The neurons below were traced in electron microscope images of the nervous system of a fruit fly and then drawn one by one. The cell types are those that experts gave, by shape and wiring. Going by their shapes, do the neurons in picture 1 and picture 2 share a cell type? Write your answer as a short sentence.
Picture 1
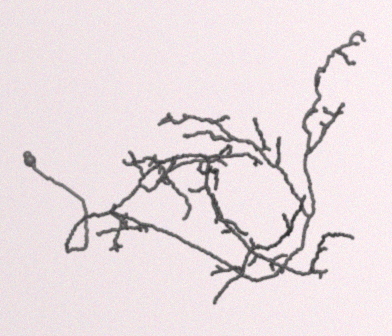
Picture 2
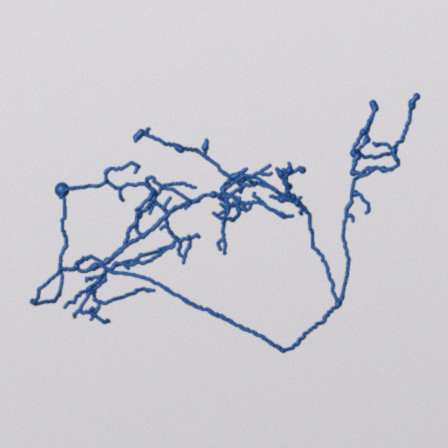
They are of the same cell type.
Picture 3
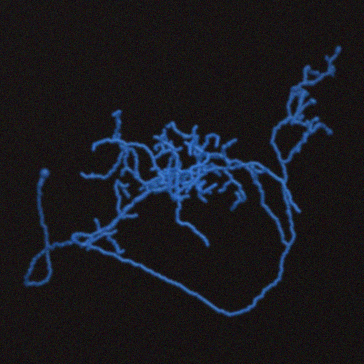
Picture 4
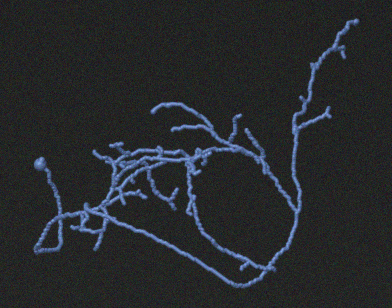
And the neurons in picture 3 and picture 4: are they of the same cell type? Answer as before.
They are of different cell types.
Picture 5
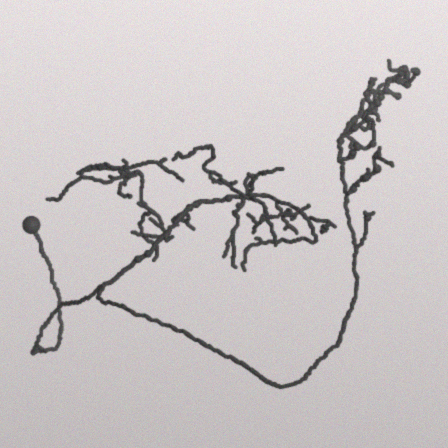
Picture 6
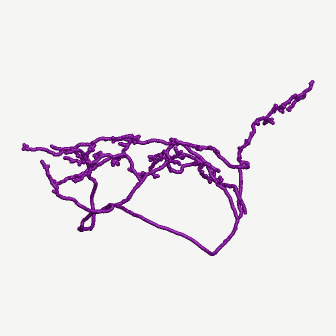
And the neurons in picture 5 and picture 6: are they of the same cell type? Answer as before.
They are of different cell types.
